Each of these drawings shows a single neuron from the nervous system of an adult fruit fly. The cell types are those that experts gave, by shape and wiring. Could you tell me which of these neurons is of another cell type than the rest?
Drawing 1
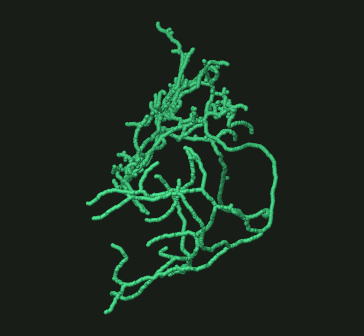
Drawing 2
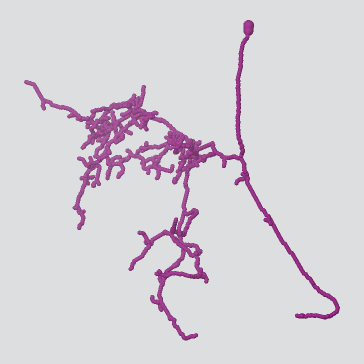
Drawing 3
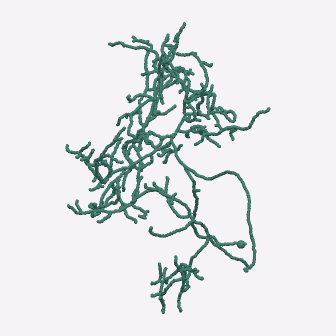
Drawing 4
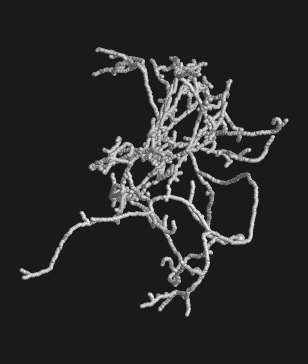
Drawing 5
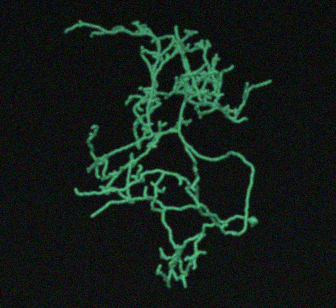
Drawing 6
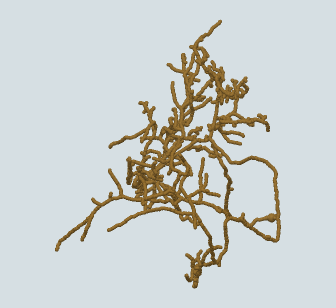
Drawing 2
